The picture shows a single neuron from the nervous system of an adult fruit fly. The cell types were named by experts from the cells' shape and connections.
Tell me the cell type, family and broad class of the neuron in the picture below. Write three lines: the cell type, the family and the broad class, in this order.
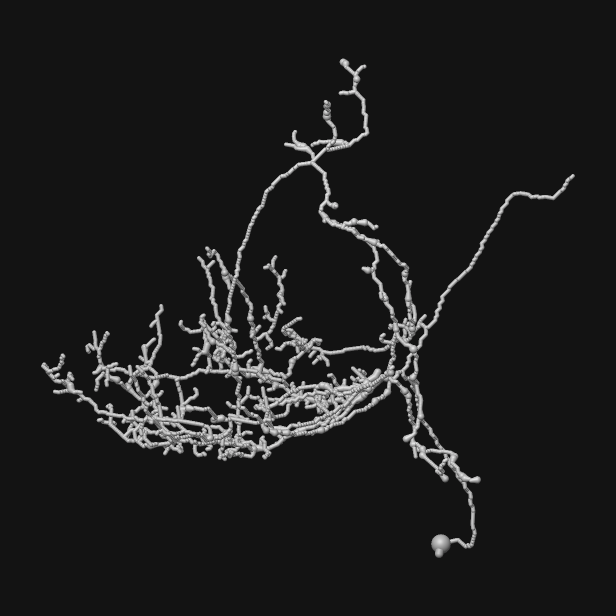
AVLP312
hemilineage SLPav1_medial
central-brain intrinsic neuron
